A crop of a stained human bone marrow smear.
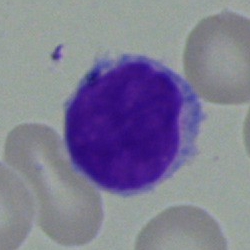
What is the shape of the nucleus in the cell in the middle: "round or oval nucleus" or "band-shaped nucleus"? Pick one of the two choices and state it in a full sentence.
A nucleus forming one compact round or oval mass is found in this cell.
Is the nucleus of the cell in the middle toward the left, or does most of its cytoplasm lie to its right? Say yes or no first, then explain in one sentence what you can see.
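Yes. The cytoplasm forms a thin rim that is widest on the right side.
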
